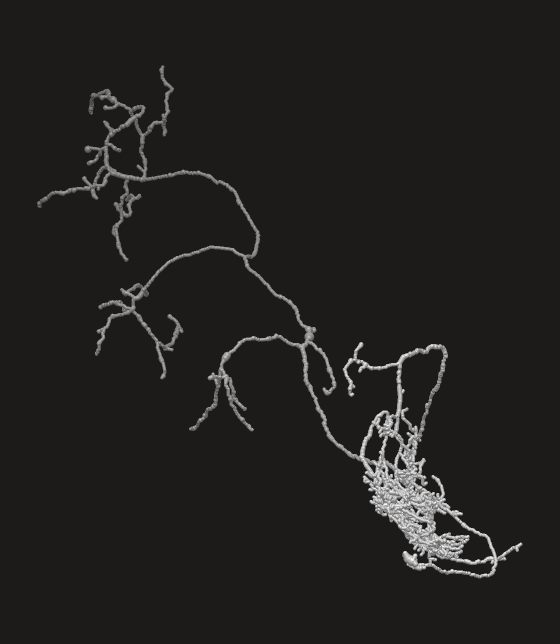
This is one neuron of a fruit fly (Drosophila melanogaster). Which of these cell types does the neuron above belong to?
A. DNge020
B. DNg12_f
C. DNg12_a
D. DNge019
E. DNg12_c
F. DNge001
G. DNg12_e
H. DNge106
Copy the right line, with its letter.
H. DNge106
